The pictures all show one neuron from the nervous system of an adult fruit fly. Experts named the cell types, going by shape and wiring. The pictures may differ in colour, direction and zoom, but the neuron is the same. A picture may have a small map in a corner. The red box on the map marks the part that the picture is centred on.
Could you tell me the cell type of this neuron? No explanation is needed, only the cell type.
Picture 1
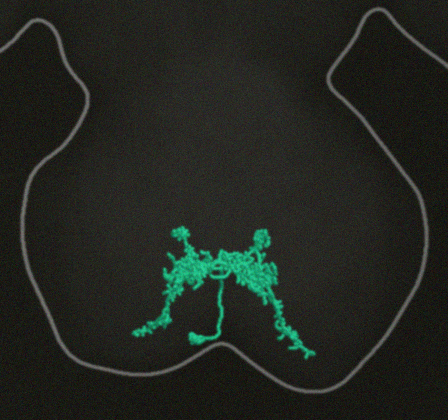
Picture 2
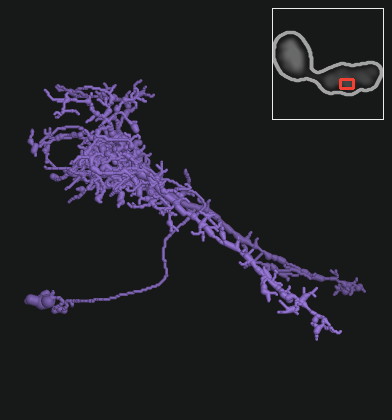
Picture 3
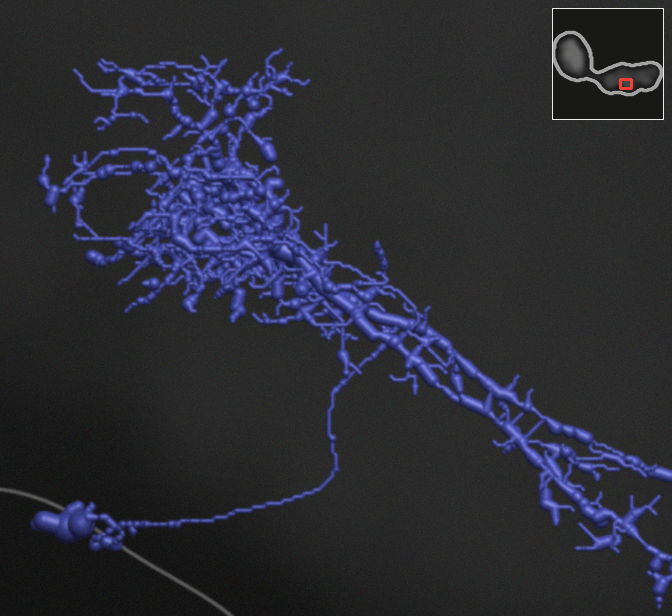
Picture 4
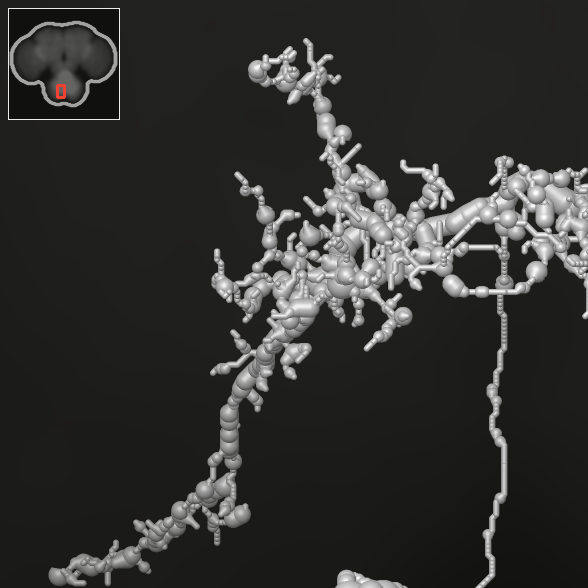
IN00A019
